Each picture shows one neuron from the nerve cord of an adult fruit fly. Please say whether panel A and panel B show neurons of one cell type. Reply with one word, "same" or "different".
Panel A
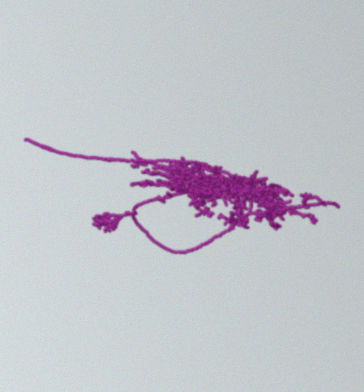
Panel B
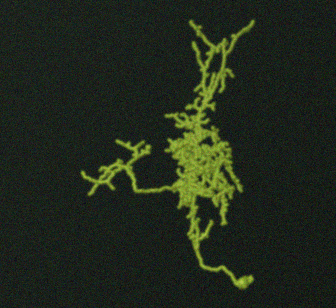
different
